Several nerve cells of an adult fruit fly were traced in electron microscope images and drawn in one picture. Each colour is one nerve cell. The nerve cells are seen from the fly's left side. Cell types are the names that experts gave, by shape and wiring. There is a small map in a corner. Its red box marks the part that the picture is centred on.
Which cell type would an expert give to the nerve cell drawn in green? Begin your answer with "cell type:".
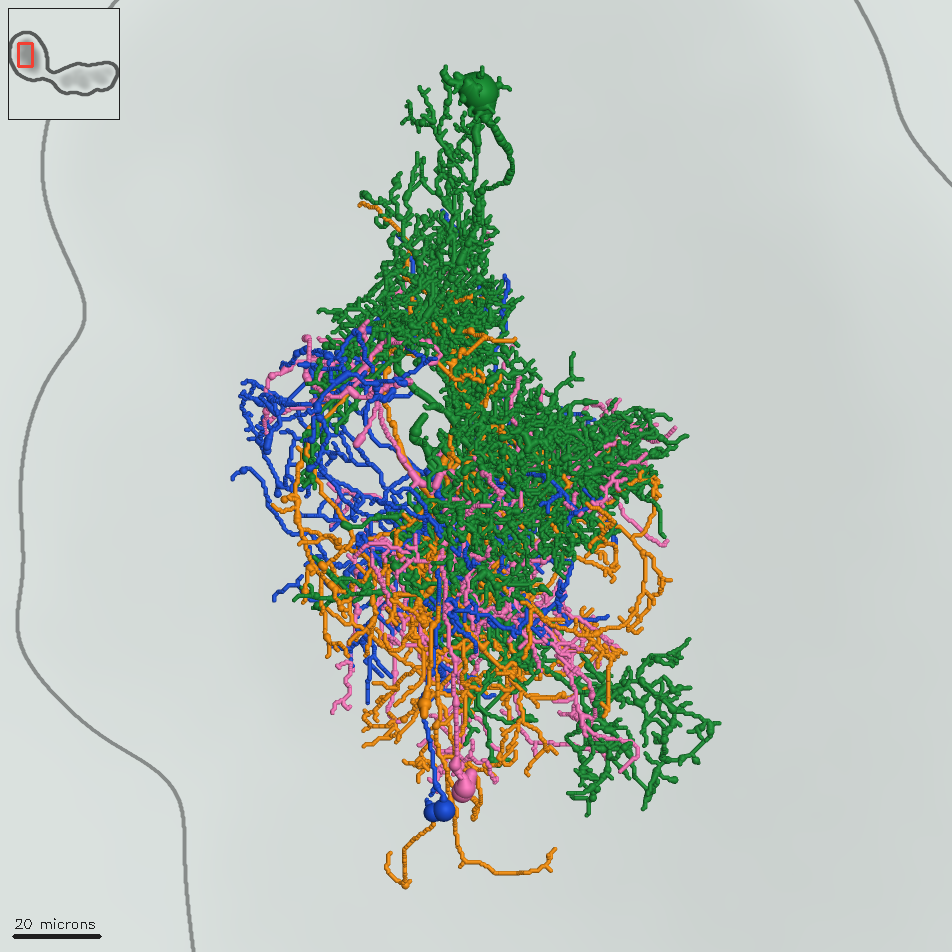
cell type: AVLP086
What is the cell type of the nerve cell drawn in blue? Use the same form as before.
cell type: AVLP107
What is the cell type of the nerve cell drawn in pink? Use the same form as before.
cell type: AVLP109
